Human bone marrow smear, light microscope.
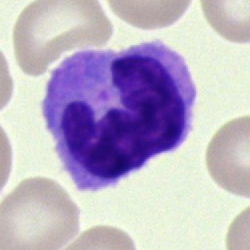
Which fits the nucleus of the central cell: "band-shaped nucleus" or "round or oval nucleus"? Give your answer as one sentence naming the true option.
What the nucleus forms is a curved band rather than separate lobes.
